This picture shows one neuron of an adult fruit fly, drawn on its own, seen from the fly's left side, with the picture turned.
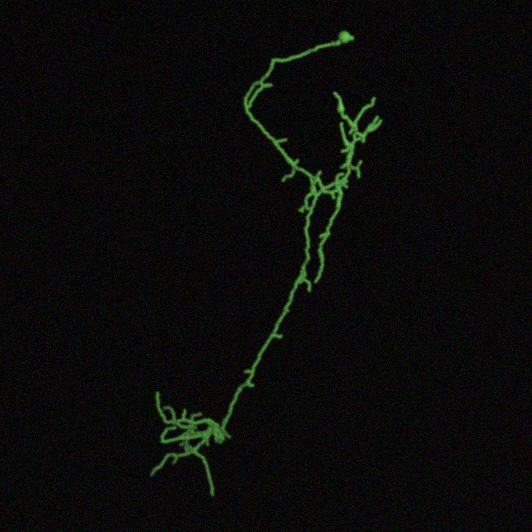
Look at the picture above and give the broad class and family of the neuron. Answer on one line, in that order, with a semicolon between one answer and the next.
nerve-cord intrinsic neuron; hemilineage 19A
